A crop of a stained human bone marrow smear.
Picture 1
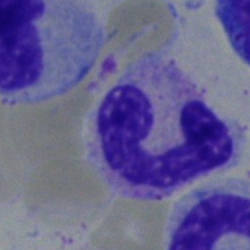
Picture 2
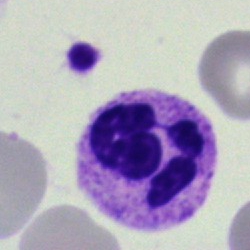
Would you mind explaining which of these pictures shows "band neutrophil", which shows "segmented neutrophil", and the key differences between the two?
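Hmm, the band neutrophil is picture 1, and picture 2 is the segmented neutrophil. What stands out in picture 1 is the nucleus, bent into a U or horseshoe shape with its open side facing upward and pale cytoplasm filling the hollow inside the curve.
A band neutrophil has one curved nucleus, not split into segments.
Picture 2 I'd describe by its round outline and a cytoplasm without vacuoles. The chromatin is much alike in the two, dark purple and clumped in both, with small paler spots in the band neutrophil and dense clumping in the segmented neutrophil.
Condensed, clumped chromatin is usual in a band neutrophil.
Neither nucleus shows a nucleolus.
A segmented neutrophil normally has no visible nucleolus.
There's also a small dark purple fragment lying apart from the segmented neutrophil, above and to its left.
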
